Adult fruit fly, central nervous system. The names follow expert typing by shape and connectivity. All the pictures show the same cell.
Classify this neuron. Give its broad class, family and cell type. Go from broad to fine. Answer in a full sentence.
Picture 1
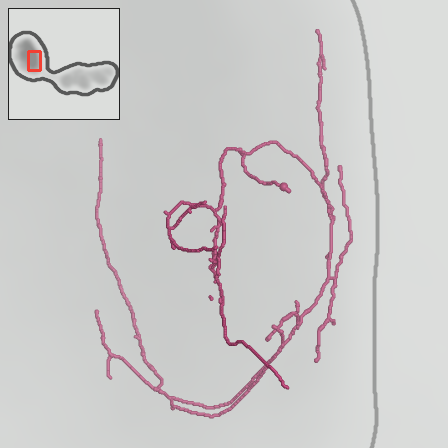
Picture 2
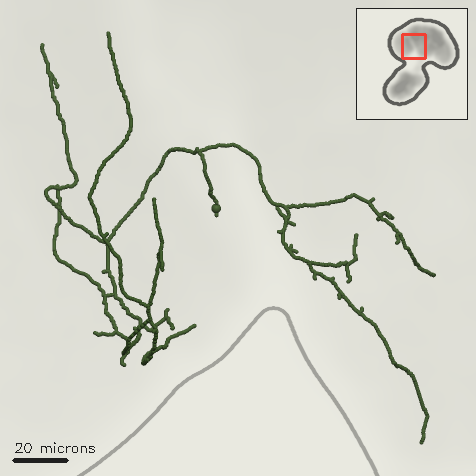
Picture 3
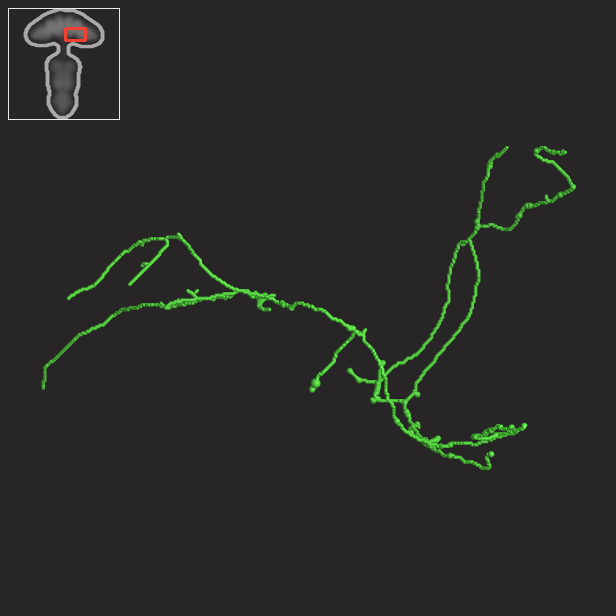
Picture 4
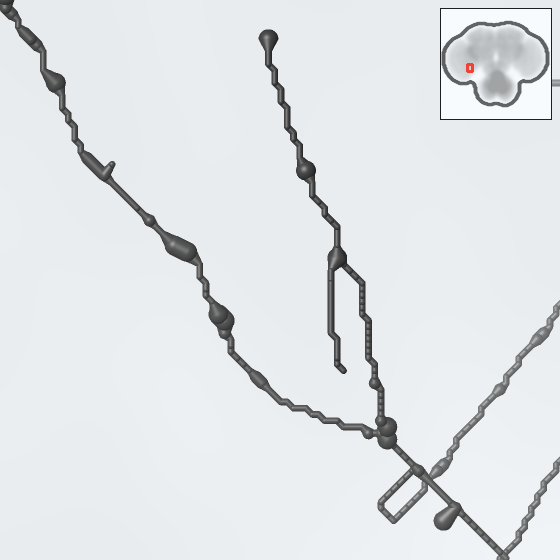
A visual centrifugal neuron of the LoVC family, type LoVC24.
